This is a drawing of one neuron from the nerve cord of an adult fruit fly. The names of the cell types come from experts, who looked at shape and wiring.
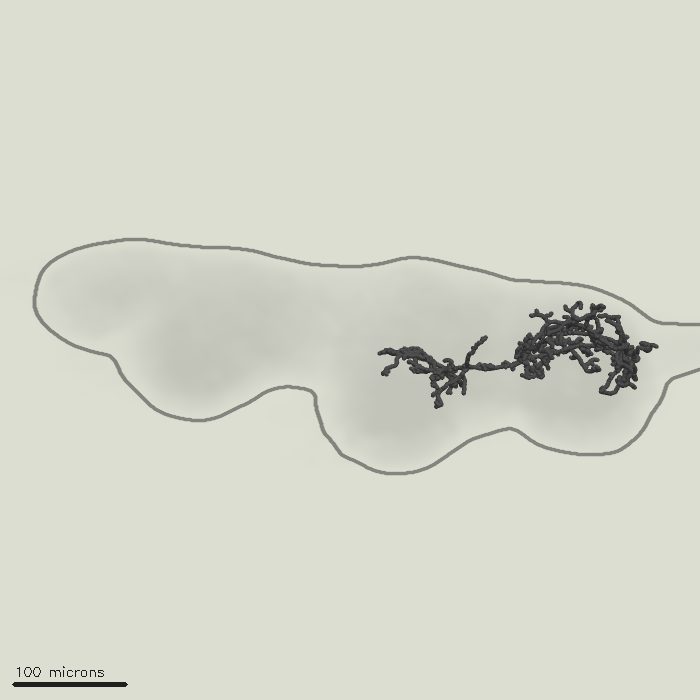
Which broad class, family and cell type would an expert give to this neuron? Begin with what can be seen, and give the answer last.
By the scale bar it is about 250 microns wide in this view. As drawn here it is more than twice as wide as it is tall. This is a nerve-cord intrinsic neuron. The family is hemilineage 01A. The cell type is IN01A018.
